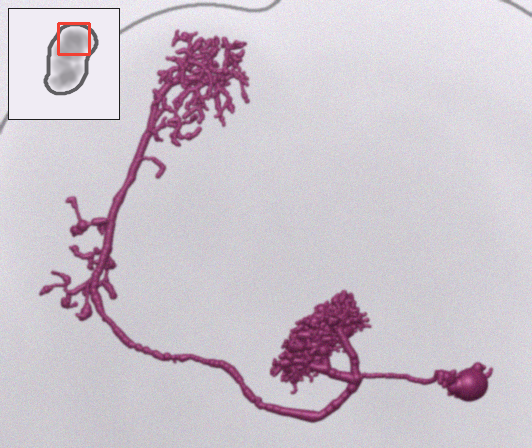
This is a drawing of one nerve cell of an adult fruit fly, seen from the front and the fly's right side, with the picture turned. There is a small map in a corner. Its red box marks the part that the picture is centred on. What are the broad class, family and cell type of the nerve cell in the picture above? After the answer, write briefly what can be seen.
This is a central-brain intrinsic neuron. The name of its family is class ALPN. Its cell type is DP1m_adPN. The cell body can be seen at the lower right of the picture. Dozens of branch ends can be seen.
